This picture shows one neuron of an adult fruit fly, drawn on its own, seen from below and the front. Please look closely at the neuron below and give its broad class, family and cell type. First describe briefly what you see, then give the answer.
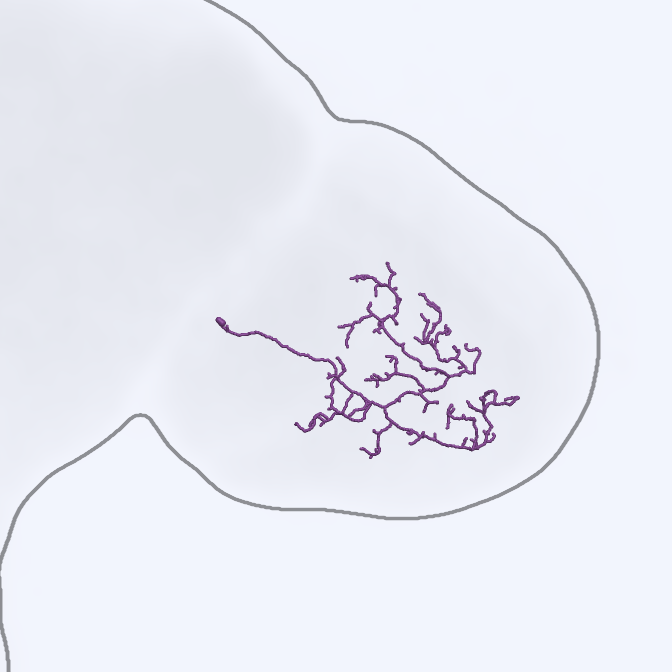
It is in the brain and does not reach the nerve cord. In this view it is wider than it is tall. This is an optic-lobe intrinsic neuron. Its family is Cm. The cell type is Cm11c.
